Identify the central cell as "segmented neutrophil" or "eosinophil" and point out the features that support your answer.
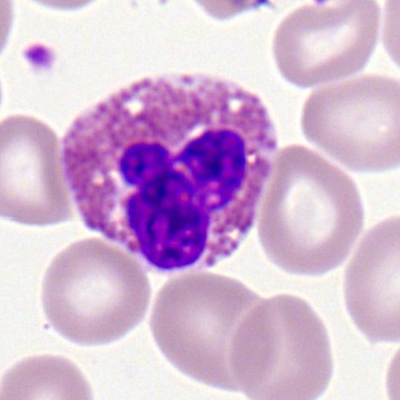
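This cell is an eosinophil, not a segmented neutrophil.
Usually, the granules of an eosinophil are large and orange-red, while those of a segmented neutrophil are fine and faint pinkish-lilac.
Here the cytoplasm is packed with many coarse granules, which agrees with the eosinophil rather than with fine granules. The granules tint the abundant cytoplasm pinkish. The chromatin is dense and stains deep purple, and a few small clear spots lie among the granules near the top of the cell.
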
